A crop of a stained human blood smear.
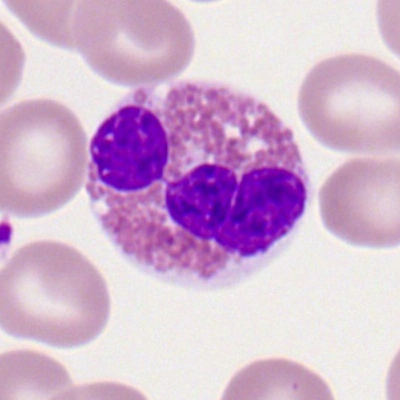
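Eosinophil at the centre of a stained blood smear. First, the nucleus is divided into three lobes, one sitting apart on the left and the other two joined on the right. Second, the cytoplasm is packed with coarse pink granules. Third, a few small clear spaces lie among the granules in the upper right of the cell.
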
